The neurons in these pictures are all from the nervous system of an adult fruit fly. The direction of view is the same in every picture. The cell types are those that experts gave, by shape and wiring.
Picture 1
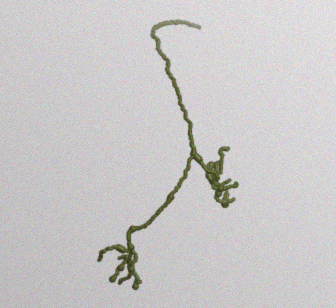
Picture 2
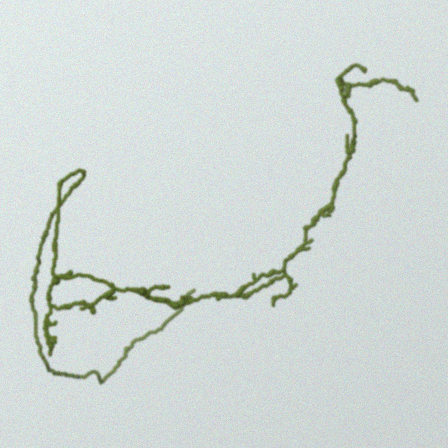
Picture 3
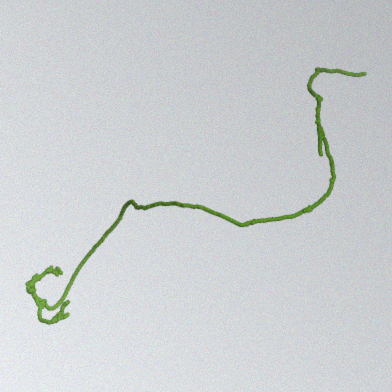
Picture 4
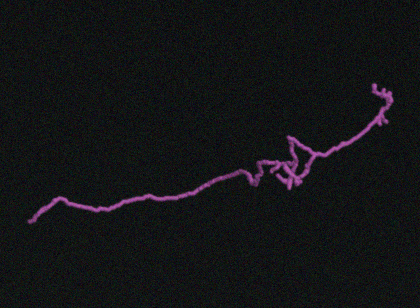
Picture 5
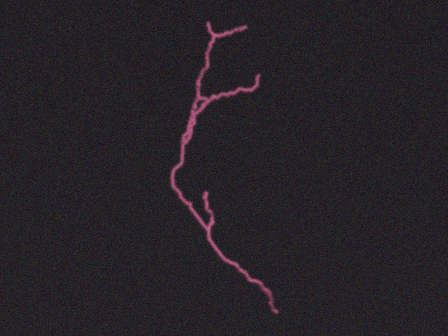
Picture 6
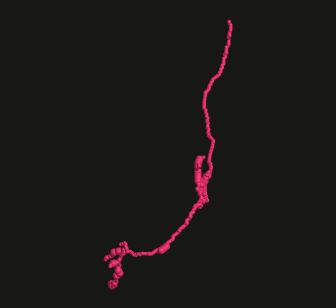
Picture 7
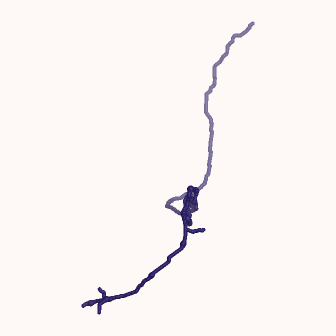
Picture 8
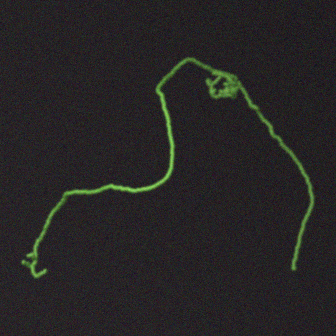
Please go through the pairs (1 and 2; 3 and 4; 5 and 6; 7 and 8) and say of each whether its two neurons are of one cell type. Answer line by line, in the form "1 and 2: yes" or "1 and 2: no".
1 and 2: no
3 and 4: no
5 and 6: no
7 and 8: no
